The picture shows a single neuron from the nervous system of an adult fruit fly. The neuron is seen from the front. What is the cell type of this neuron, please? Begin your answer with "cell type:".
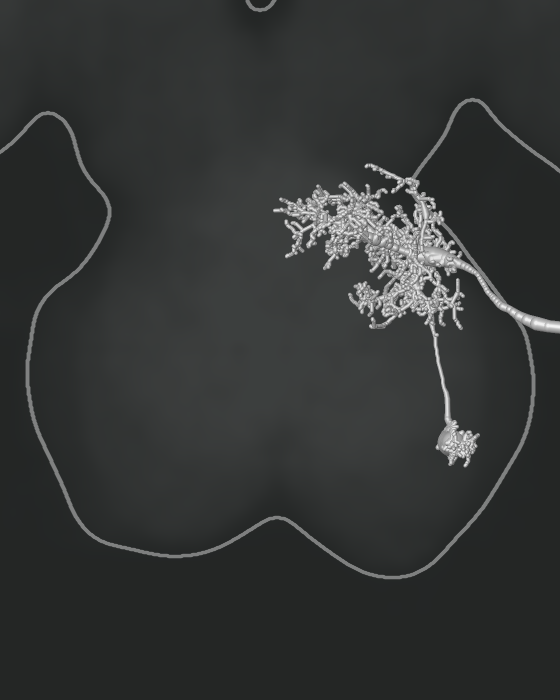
cell type: b2 MN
